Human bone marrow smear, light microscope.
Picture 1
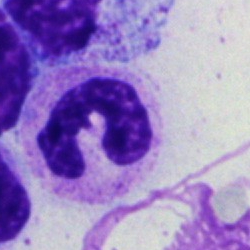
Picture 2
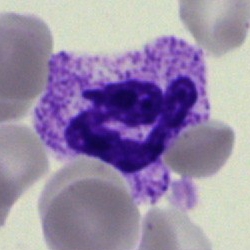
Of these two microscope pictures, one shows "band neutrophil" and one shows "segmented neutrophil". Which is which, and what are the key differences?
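The band neutrophil is in picture 1 and the segmented neutrophil is in picture 2. In picture 1 the nucleus is a single curved band bent into a horseshoe shape, with its open side facing downward.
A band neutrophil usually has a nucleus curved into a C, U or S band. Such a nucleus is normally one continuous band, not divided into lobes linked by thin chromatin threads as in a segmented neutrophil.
In picture 2 the cytoplasm is plentiful and pale lilac, and the cell outline is irregular, with an uneven, scalloped edge. Some features are shared: in both cells the chromatin is dense and dark purple, coarsely clumped in picture 1, and no nucleolus is visible in either nucleus. Other darkly stained cells lie close along the left side of the band neutrophil.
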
